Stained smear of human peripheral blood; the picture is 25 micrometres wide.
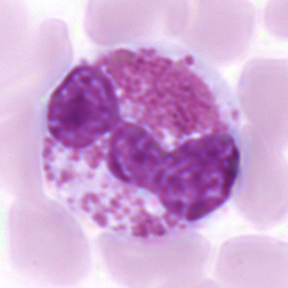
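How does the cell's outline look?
Round.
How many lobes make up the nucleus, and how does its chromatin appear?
Three lobes, with dense chromatin stained deep purple.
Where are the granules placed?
Both above and below the nucleus.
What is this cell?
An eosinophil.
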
